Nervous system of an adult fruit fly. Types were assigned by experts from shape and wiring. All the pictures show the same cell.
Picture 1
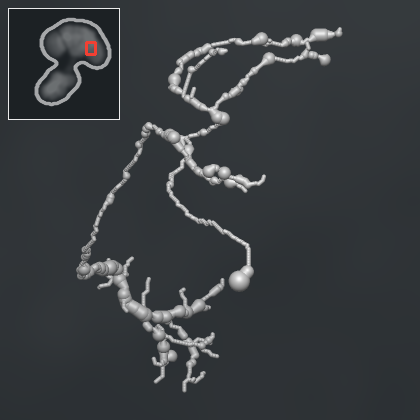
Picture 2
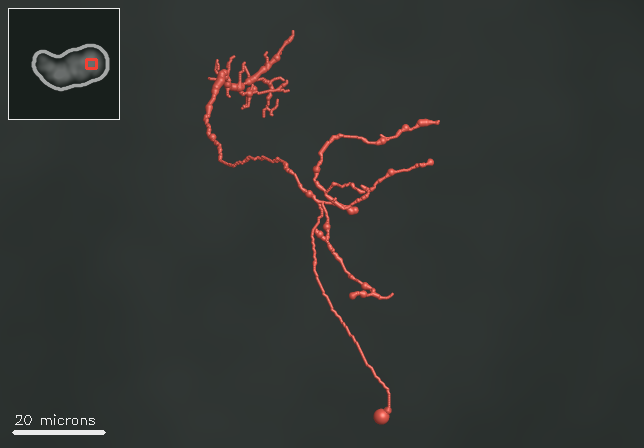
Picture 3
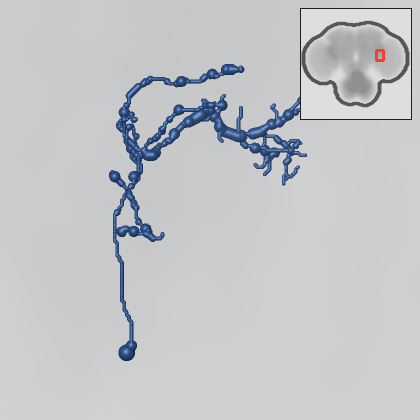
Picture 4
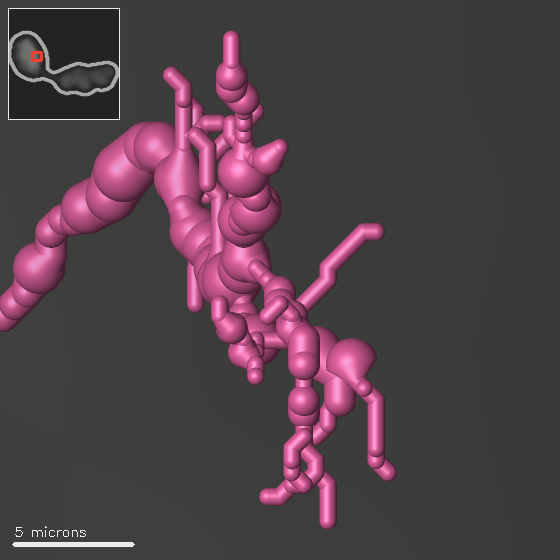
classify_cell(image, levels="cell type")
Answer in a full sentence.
The cell type is LC12.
